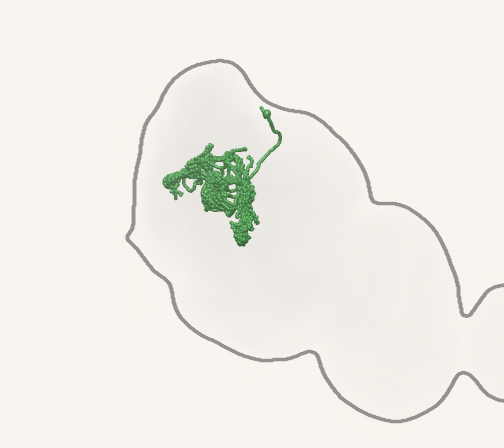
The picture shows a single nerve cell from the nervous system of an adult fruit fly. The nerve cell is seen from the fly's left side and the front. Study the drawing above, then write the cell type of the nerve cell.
ExR1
